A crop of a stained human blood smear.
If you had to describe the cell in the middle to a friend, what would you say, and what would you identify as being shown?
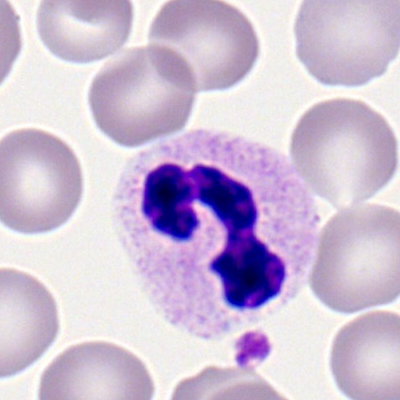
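Checking the nucleus first, it is a single curved, S-like mass with narrowed parts along its length, and no nucleoli can be seen in it. Next, the cytoplasm: it is filled with fine, small pinkish-purple granules. Last, vacuoles: none are seen in the cytoplasm. The cell in the middle is a segmented neutrophil.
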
